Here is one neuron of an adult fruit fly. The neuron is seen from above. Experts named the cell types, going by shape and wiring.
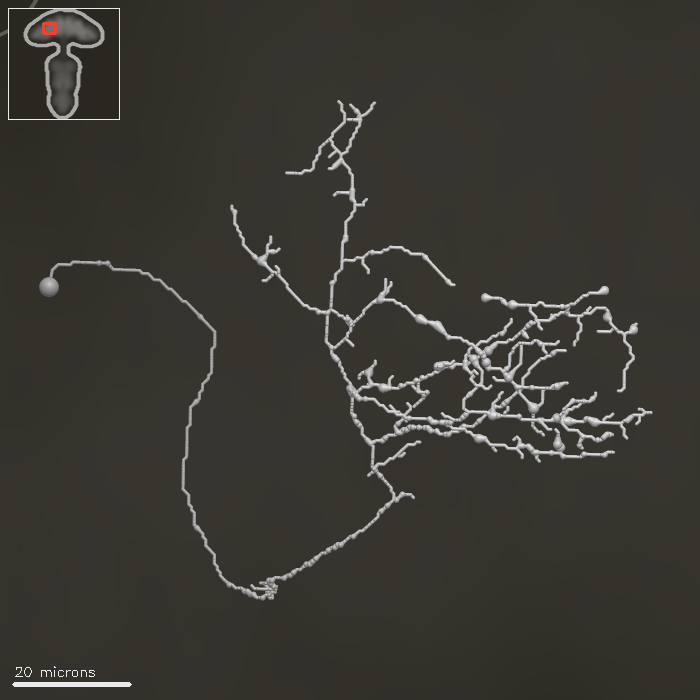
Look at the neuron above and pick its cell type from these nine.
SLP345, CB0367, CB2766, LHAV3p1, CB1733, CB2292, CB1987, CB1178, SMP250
CB2766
